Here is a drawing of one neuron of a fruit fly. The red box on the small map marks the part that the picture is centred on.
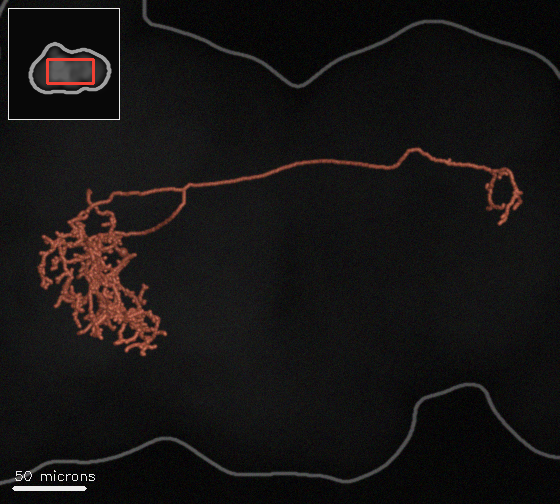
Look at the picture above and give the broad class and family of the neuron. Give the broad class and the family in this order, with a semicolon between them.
central-brain intrinsic neuron; hemilineage VLPl&d1_dorsal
